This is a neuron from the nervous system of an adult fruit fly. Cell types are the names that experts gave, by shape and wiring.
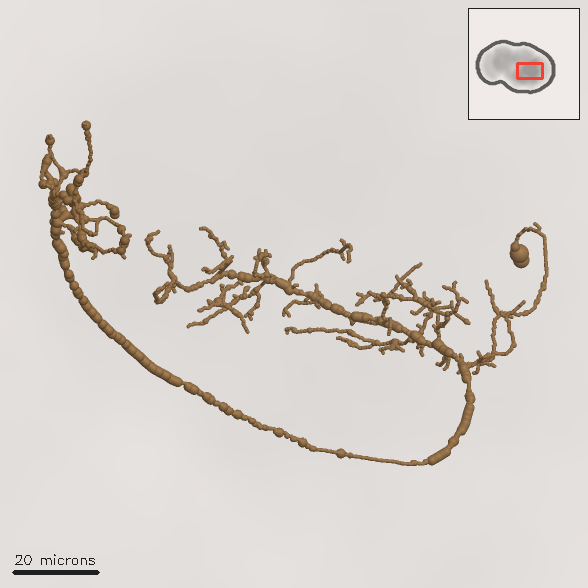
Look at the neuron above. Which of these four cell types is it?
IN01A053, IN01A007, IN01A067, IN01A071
IN01A071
